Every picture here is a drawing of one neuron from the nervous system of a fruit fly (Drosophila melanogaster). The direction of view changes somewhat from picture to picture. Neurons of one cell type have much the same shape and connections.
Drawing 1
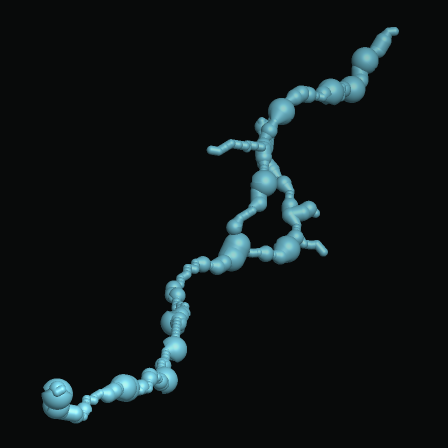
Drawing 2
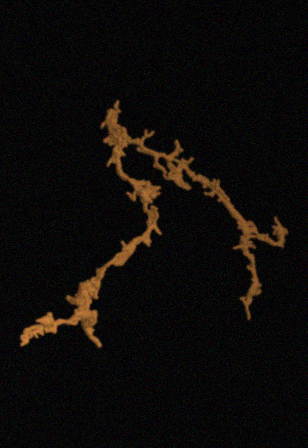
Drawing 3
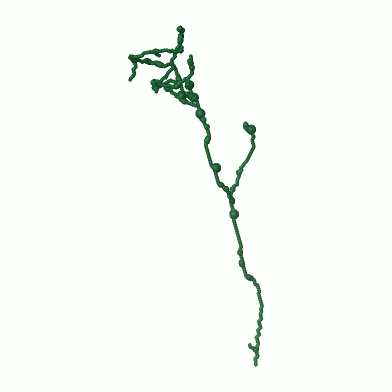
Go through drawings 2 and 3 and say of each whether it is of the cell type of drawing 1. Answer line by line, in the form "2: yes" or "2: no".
2: no
3: no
